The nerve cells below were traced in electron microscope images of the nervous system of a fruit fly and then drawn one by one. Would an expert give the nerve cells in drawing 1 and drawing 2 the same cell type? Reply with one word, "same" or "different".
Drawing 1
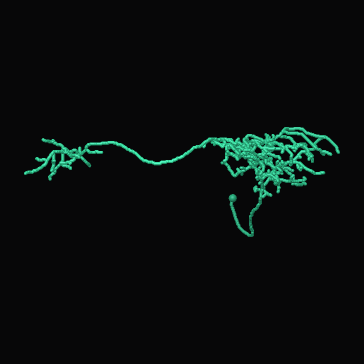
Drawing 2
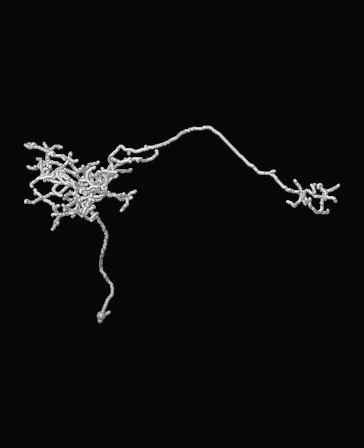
same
